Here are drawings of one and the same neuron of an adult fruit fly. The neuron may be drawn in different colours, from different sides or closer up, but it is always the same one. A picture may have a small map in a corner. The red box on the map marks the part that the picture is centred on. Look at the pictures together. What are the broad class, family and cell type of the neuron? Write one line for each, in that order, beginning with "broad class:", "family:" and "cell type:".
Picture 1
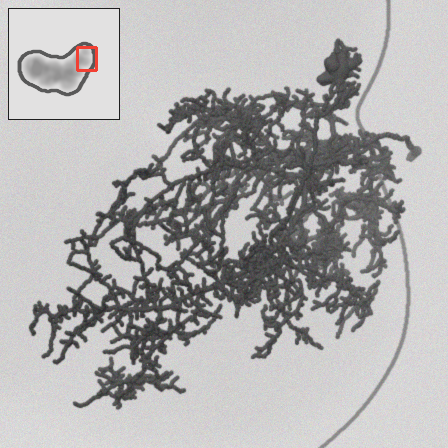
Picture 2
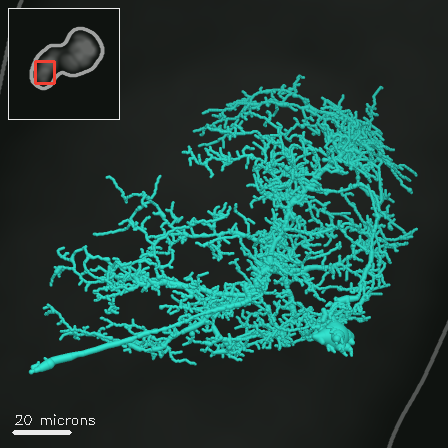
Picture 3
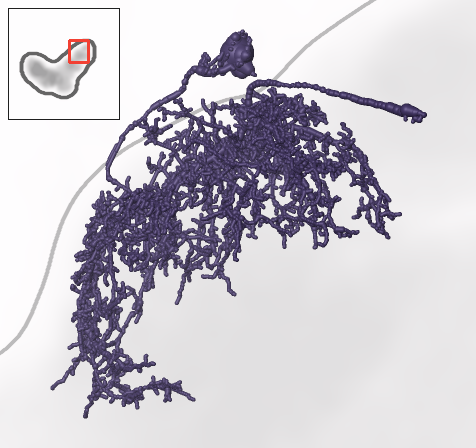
broad class: motor neuron of the nerve cord
family: hemilineage 17X
cell type: Sternotrochanter MN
